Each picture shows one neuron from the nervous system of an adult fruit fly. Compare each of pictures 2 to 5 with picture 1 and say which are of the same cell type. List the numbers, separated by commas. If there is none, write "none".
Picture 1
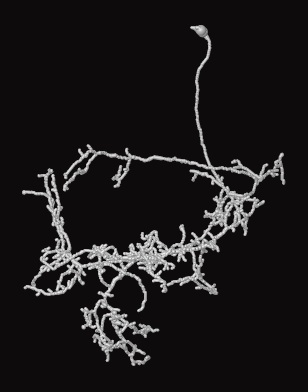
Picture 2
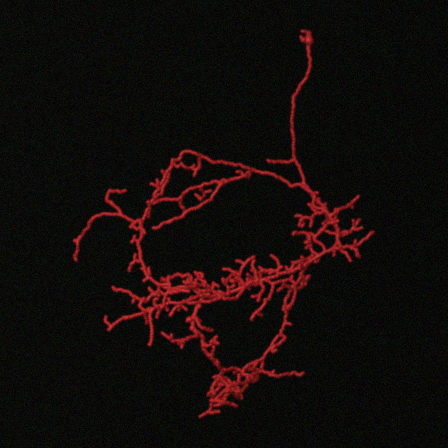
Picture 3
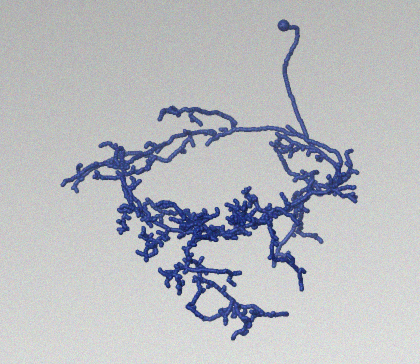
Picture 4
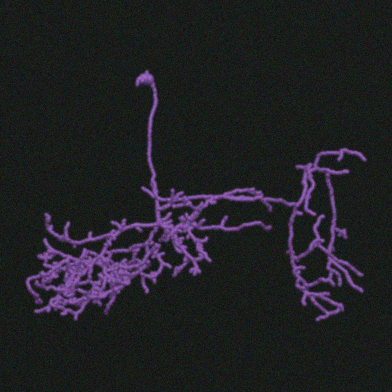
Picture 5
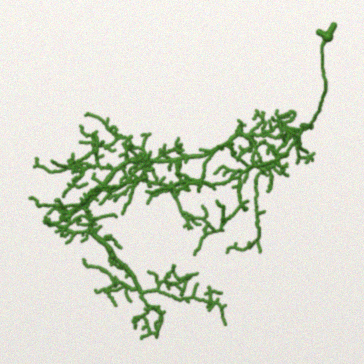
2, 3, 5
